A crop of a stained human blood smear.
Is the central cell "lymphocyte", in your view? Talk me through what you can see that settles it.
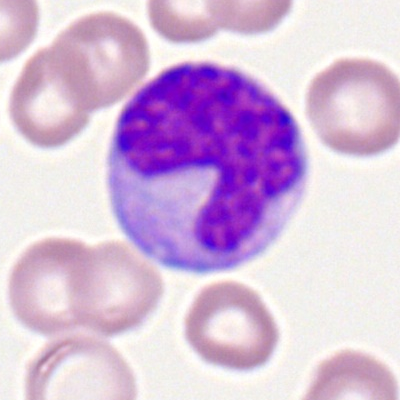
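The outline is round and smooth. The nucleus occupies the upper part of the cell and sends a limb down the right side, and most of the cytoplasm sits in the lower left within the notch of the nucleus; this shape goes with monocyte.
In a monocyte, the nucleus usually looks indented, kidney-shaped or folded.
The same shape counts against lymphocyte.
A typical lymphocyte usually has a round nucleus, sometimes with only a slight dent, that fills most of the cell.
The chromatin, clumped into dark purple patches separated by paler spaces, goes with lymphocyte.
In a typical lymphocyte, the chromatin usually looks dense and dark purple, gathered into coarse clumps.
The pale blue-grey cytoplasm shows no coarse granules, which would fit both names.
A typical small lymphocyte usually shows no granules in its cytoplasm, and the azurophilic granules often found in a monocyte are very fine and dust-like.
On balance, the nuclear shape outweighs the chromatin: the cell is a monocyte, and lymphocyte does not fit.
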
